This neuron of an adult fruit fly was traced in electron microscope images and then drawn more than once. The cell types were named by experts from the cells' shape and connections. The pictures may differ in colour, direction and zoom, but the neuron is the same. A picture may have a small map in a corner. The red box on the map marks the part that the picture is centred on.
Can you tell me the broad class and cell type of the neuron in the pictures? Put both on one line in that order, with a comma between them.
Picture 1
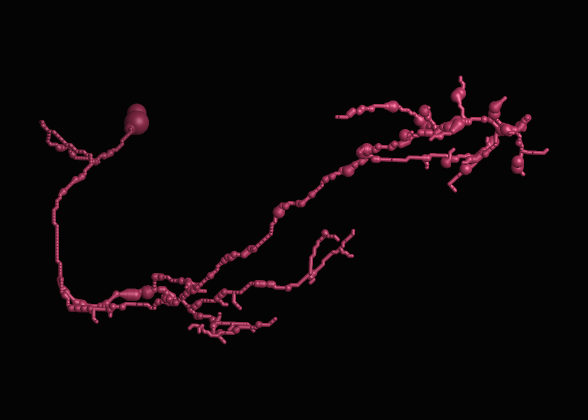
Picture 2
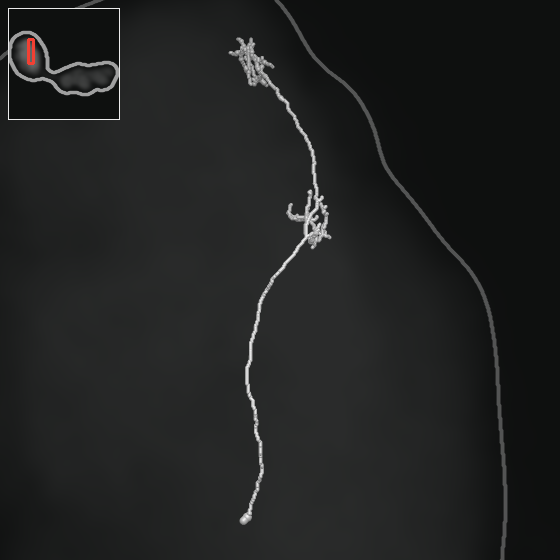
central-brain intrinsic neuron, CB2685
